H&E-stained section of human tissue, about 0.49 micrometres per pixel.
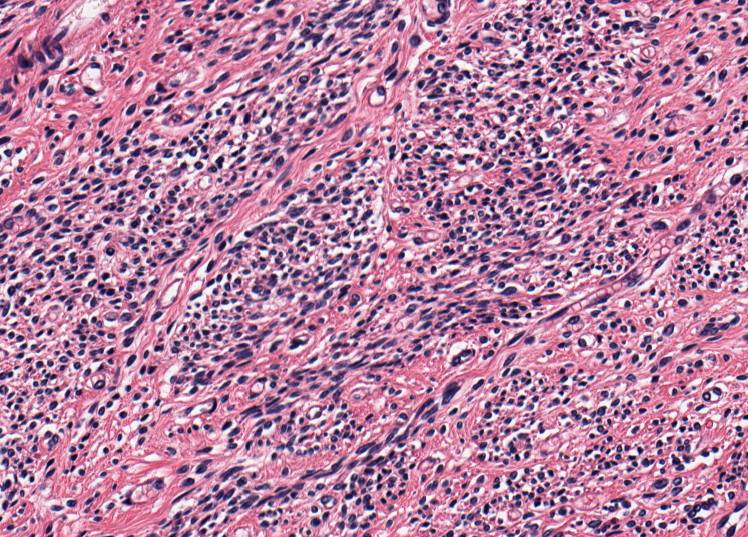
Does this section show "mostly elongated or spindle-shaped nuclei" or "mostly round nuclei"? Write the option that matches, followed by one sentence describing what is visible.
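Mostly round nuclei. The crowded cells in the clusters have small, round, dark-staining nuclei.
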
